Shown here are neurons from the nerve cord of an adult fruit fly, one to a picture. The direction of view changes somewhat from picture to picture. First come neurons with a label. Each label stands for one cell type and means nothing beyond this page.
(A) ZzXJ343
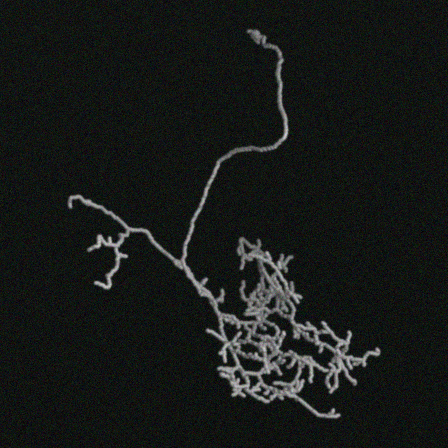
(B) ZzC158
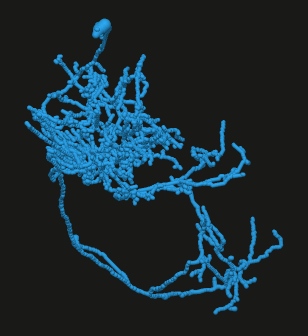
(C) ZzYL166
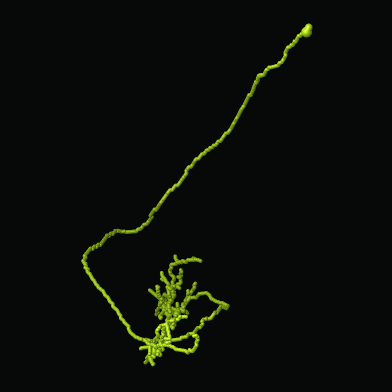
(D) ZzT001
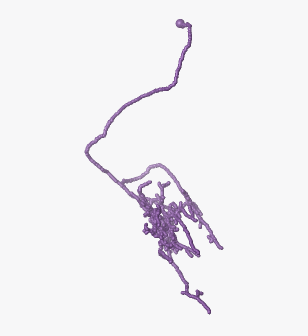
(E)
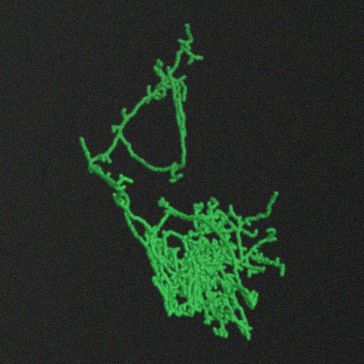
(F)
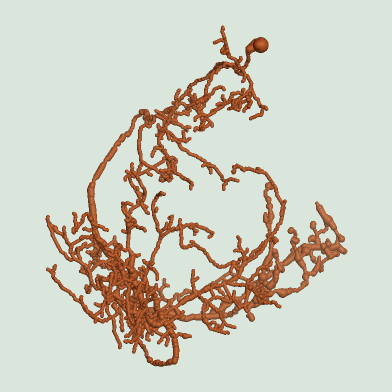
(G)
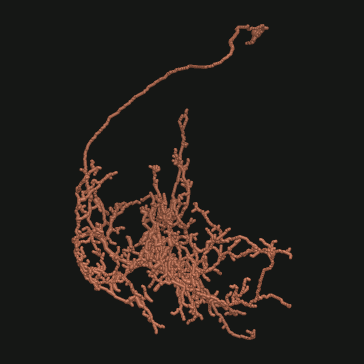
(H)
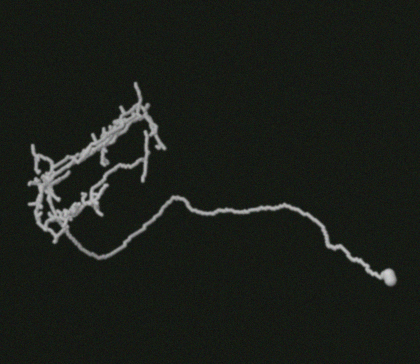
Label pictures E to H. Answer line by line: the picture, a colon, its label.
E: ZzC158
F: ZzC158
G: ZzXJ343
H: ZzYL166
